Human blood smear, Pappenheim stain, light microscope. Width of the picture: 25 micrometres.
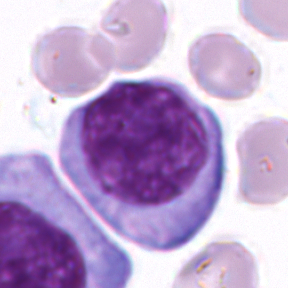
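Plasma cell, centre of a stained peripheral blood smear. Nucleus round, about 11 micrometres across. Chromatin coarse: dark purple clumps set between paler patches. Cytoplasm without granules or vacuoles. Outline smooth, no surface projections.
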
